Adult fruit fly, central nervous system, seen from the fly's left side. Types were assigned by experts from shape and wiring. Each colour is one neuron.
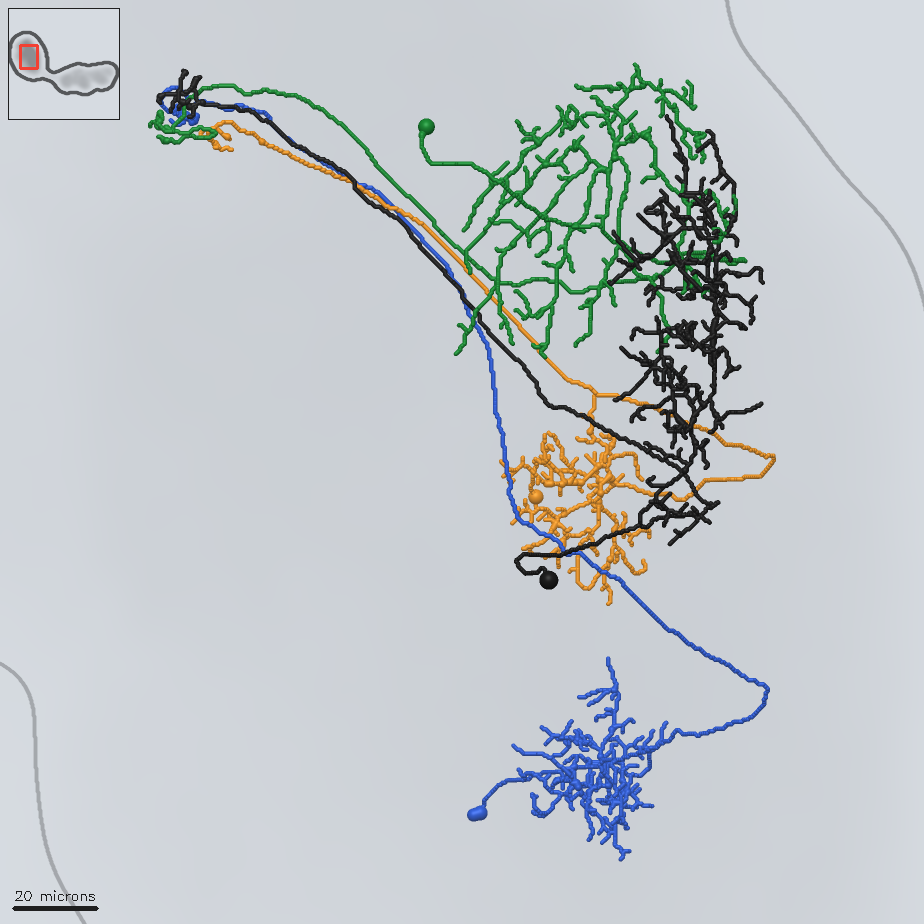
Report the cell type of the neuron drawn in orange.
MeTu1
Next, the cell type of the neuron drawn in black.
MeTu3b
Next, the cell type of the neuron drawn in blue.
MeTu3c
